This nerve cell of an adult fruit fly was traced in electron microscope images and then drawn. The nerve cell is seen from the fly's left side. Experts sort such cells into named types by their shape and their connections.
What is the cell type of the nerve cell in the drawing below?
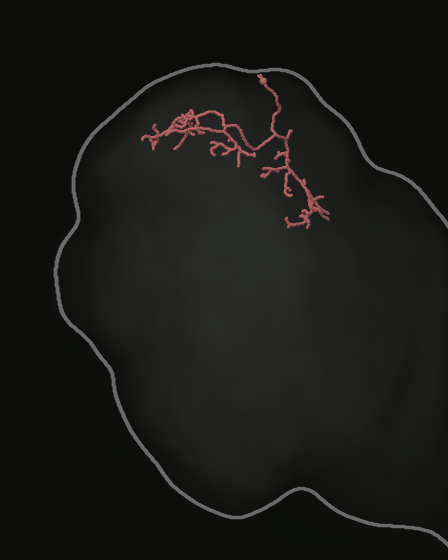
SMP359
